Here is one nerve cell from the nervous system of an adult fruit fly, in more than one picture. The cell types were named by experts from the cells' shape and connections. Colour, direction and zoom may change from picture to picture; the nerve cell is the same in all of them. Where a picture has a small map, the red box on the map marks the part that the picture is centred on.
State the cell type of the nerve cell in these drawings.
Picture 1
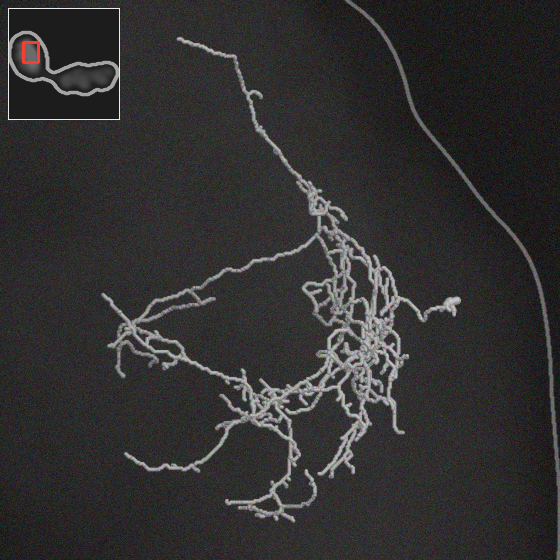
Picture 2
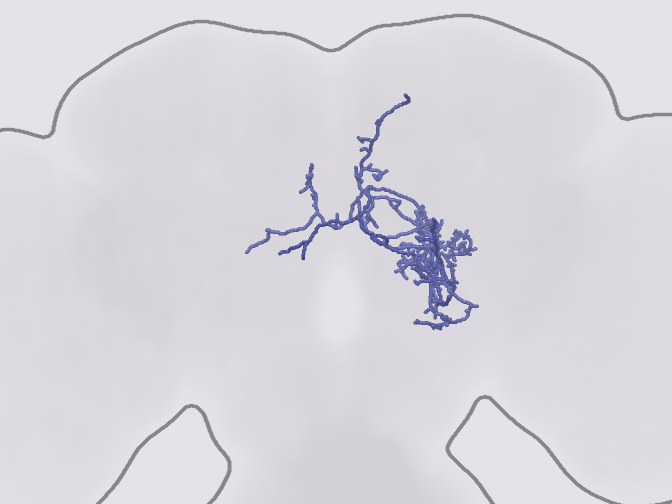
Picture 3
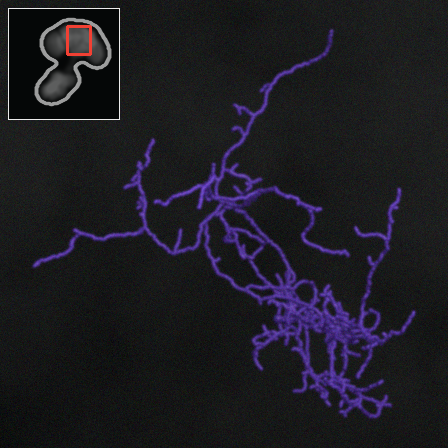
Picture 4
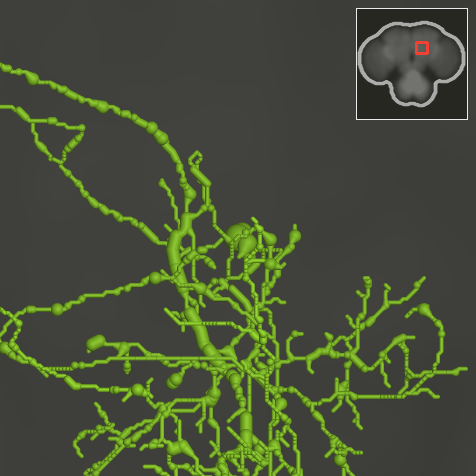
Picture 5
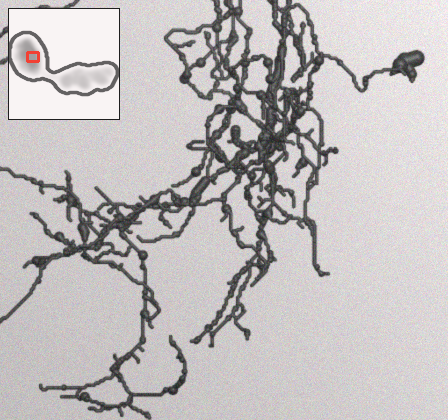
PS240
